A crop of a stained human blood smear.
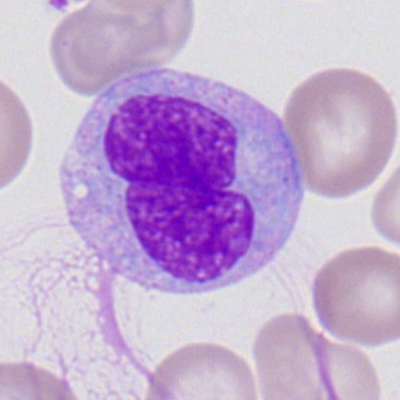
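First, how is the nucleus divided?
By a notch, into an upper and a lower lobe.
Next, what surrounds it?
A moderate rim of pale blue-grey cytoplasm.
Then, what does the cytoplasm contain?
Fine, faint pinkish-lilac granules.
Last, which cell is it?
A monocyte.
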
